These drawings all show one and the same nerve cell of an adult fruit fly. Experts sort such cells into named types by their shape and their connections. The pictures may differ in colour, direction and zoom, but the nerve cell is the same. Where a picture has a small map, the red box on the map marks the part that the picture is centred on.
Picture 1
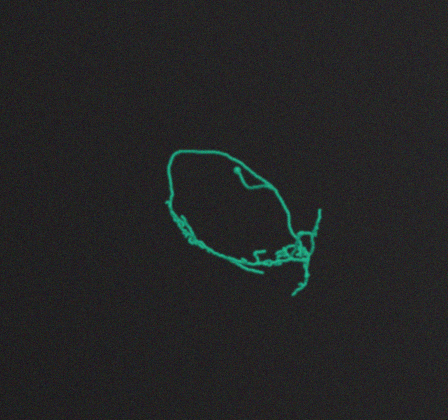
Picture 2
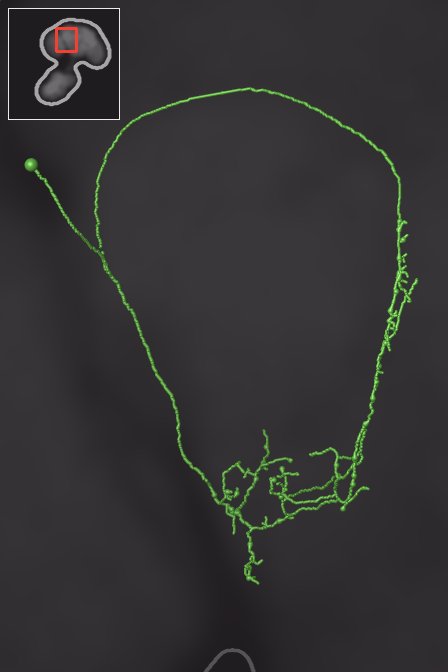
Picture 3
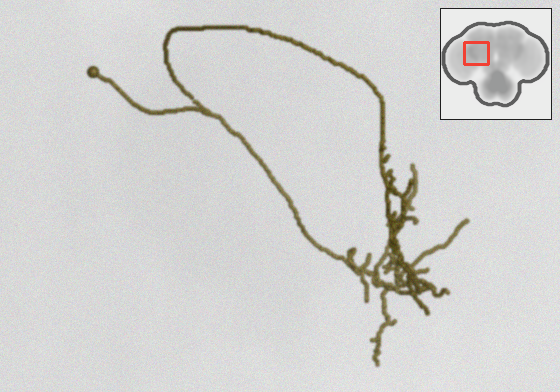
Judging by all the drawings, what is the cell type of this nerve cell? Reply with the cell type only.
WED040_a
